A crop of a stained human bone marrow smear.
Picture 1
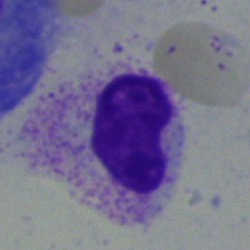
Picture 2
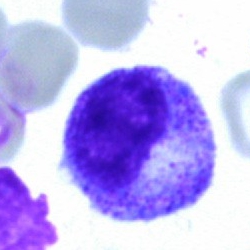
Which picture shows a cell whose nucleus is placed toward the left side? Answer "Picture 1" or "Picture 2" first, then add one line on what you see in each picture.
Picture 2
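Picture 1: The nucleus sits toward the right of the cell, with most of the cytoplasm to its left.
Picture 2: The nucleus sits off-centre, toward the upper left of the cell.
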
